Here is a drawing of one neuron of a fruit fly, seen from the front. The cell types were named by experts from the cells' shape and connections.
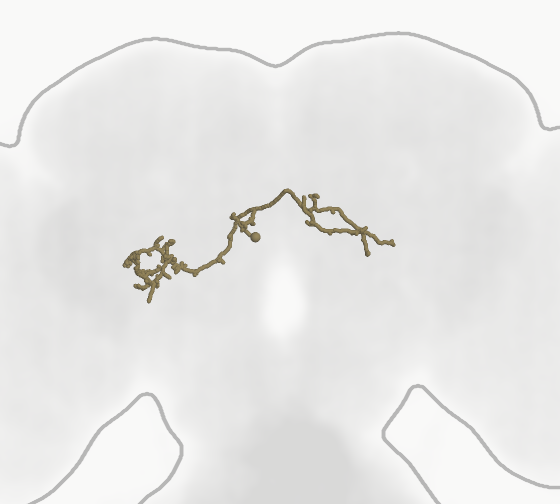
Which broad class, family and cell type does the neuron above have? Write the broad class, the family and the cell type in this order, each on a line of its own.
central-brain intrinsic neuron
hemilineage DM6_posterior
CB2694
